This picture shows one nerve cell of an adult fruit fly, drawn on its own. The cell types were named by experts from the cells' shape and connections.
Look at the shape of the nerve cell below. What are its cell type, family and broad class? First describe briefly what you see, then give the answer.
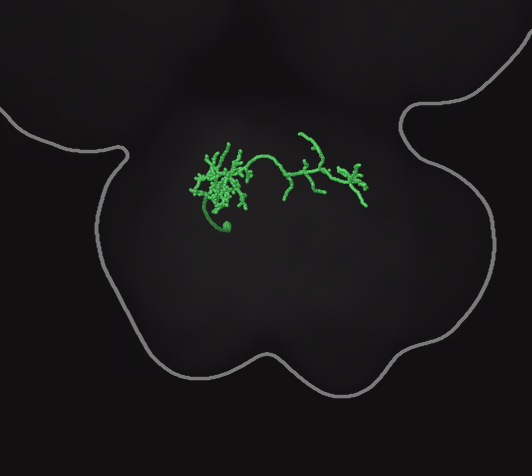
In this view it is wider than it is tall. It is of cell type IN06A094. Its family is hemilineage 06A. Its broad class is nerve-cord intrinsic neuron.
